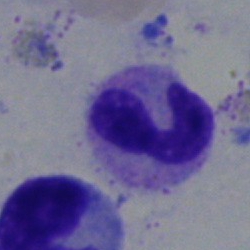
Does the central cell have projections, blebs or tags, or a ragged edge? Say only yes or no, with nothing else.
No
